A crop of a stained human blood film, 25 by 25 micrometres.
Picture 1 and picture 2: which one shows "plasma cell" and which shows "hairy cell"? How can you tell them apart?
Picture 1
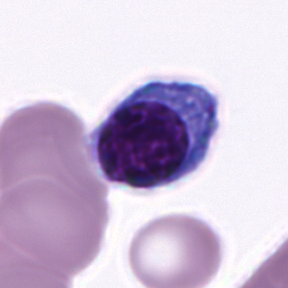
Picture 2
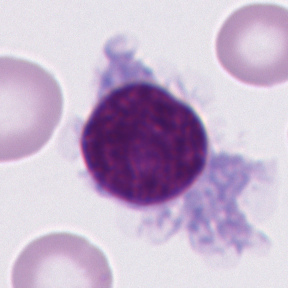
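Picture 1 shows a plasma cell, and picture 2 shows a hairy cell. In outline, the plasma cell is oval, its long axis running from lower left to upper right, whereas the hairy cell is irregular and ragged, with fine, hair-like wisps projecting from the edges of its cytoplasm. The cytoplasm of the plasma cell stains blue, while that of the hairy cell is pale greyish-blue.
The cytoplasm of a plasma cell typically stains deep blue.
In the plasma cell the chromatin is dark purple and coarsely clumped.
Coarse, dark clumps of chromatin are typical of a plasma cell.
In the hairy cell the nucleus is round and about 11 micrometres across, and the cytoplasm is most abundant below and to the right of it. Neither cell shows distinct granules in the cytoplasm. Red cells lie to the left of and below the plasma cell, while in picture 2 no red cell overlaps the nucleus.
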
